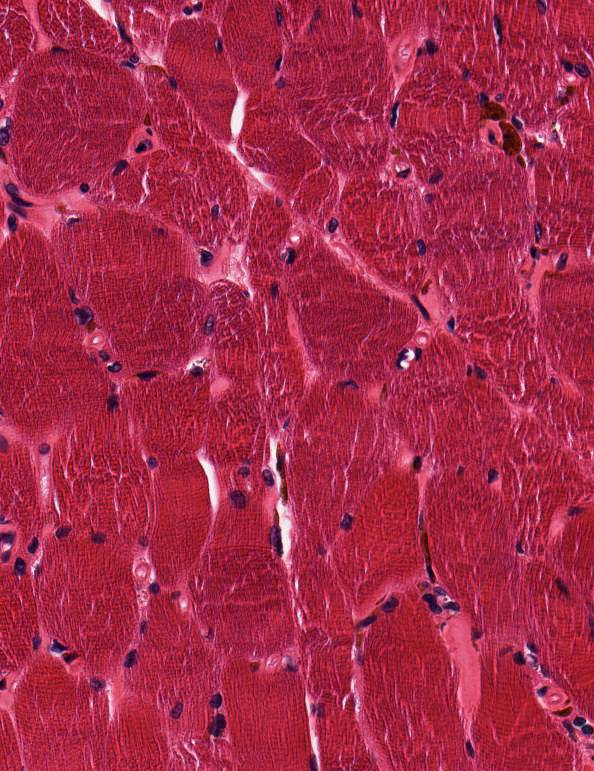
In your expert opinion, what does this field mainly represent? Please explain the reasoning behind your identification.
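Skeletal muscle. Nuclei sit at fibre edges, not centres.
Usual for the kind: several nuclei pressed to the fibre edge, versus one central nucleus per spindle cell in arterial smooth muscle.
Cytoplasm deep red, eosinophilic, finely fibrillar. Only thin pale pink connective tissue strands between fibres; no fat cells in this field.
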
